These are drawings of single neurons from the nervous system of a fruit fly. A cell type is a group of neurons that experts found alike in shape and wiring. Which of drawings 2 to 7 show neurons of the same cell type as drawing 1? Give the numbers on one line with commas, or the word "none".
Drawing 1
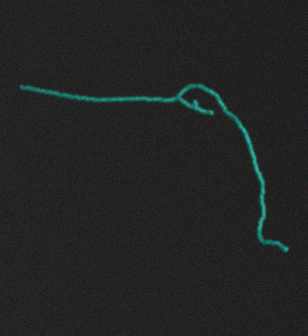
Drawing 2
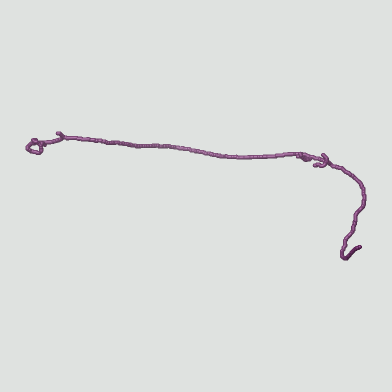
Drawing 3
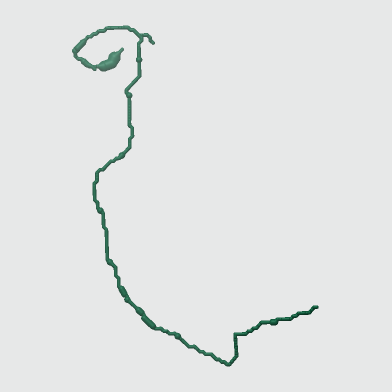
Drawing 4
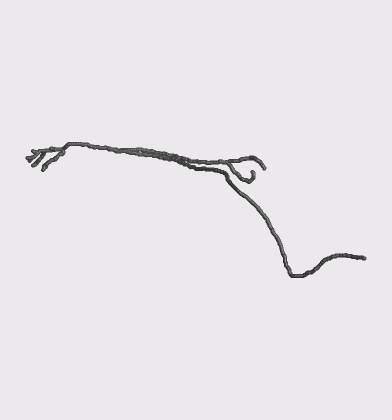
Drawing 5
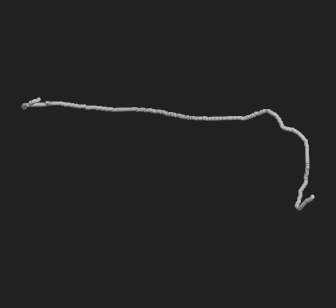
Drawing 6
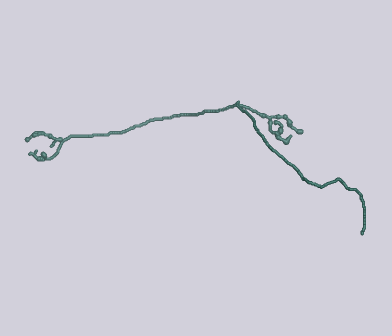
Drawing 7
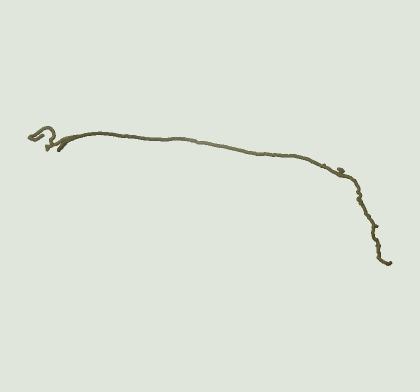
2, 3, 5, 7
